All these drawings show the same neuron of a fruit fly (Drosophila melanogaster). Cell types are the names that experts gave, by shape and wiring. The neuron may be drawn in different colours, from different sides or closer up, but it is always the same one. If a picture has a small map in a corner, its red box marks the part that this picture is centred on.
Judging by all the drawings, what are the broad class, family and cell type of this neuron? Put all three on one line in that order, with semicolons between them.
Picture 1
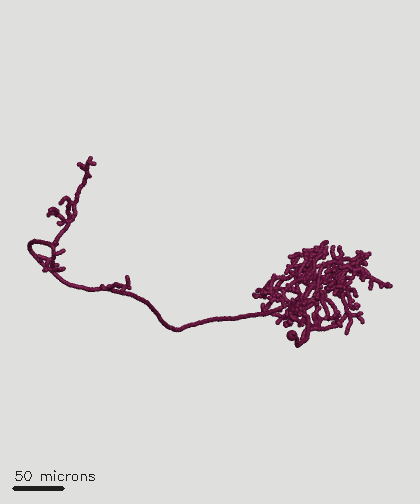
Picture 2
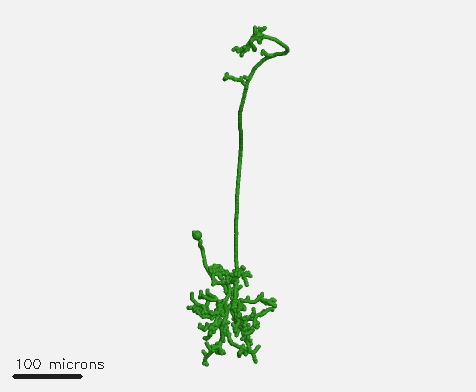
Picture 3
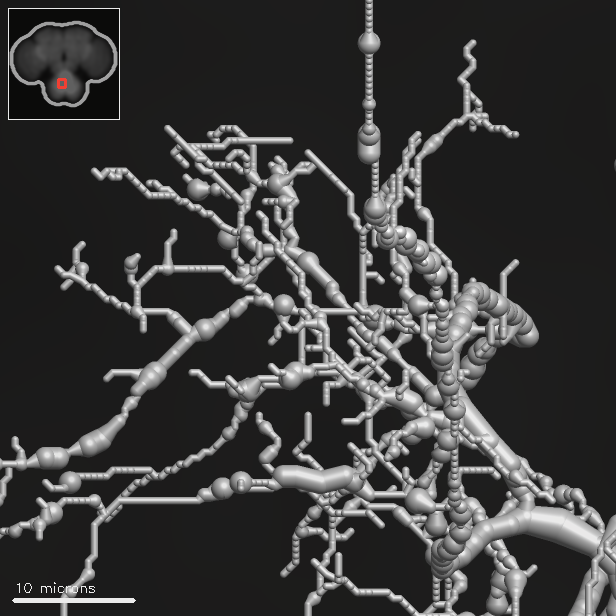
ascending neuron; hemilineage 08B; AN08B041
